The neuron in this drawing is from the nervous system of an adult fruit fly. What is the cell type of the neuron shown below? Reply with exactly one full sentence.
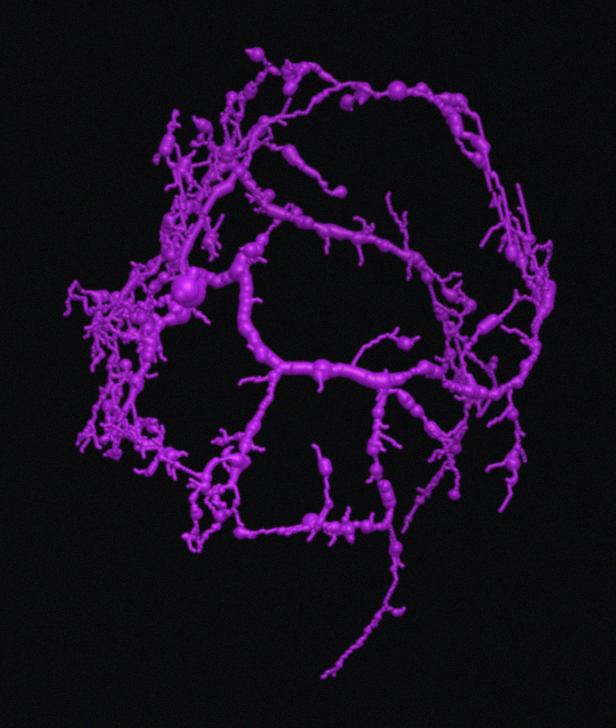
It is as IN03A026_b that this neuron is typed.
